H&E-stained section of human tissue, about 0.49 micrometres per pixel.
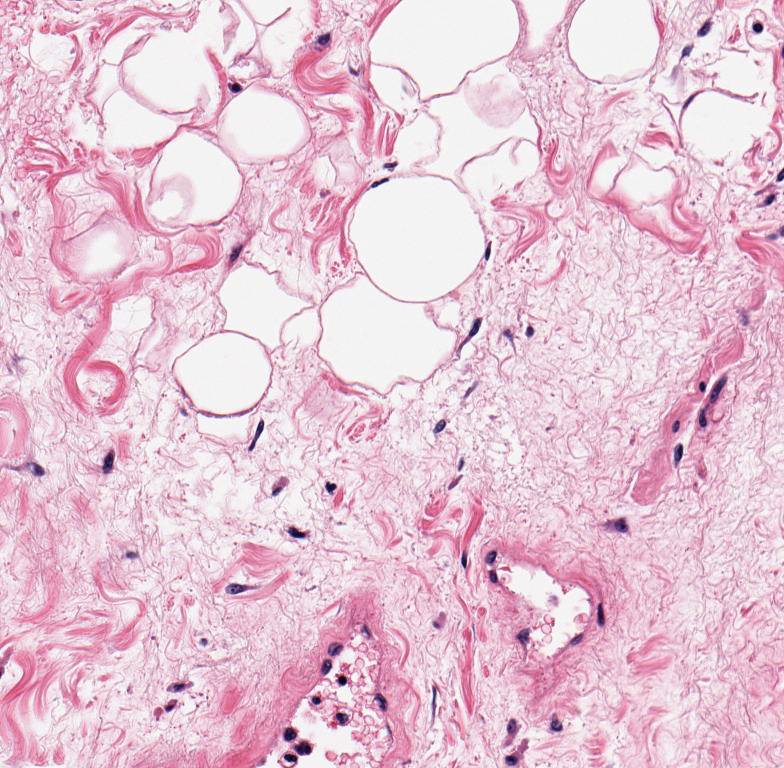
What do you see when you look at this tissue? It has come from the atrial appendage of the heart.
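The adipocytes vary widely in size from one cell to the next. In the upper left, thick, wavy, eosinophilic collagen bundles wind among the fat cells. Small thin-walled vessels holding red blood cells lie near the bottom edge. Stromal nuclei are sparse, scattered singly, and mostly small and spindle-shaped.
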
